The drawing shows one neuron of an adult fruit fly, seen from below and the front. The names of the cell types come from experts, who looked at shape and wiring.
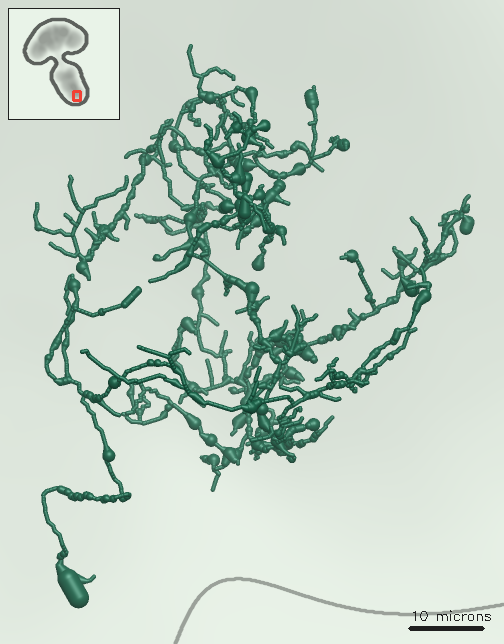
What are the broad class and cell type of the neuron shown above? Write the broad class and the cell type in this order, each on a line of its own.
nerve-cord intrinsic neuron
INXXX448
